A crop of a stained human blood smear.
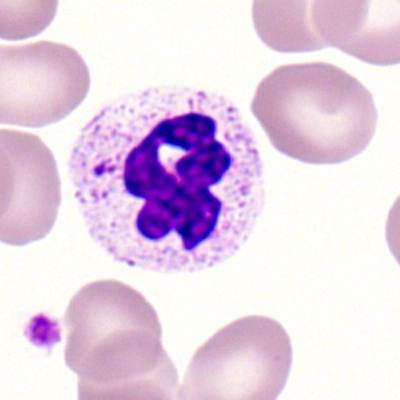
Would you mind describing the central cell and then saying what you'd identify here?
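Starting with the outline, this cell is roughly round and smooth. Next, its nucleus is divided into several lobes joined together. Third, a small clear gap lies enclosed within the nucleus near its top. Fourth, the chromatin is dense, dark purple and coarsely clumped. The cell is a segmented neutrophil.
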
